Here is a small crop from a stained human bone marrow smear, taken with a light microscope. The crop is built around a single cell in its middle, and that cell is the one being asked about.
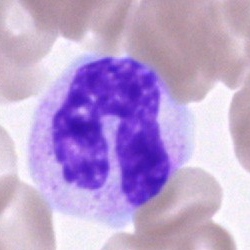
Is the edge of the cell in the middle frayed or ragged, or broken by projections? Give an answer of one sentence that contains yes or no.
No, the edge of this cell is smooth and even, not rough.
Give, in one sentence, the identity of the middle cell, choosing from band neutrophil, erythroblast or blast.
Answering briefly, the cell in the middle is a band neutrophil.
